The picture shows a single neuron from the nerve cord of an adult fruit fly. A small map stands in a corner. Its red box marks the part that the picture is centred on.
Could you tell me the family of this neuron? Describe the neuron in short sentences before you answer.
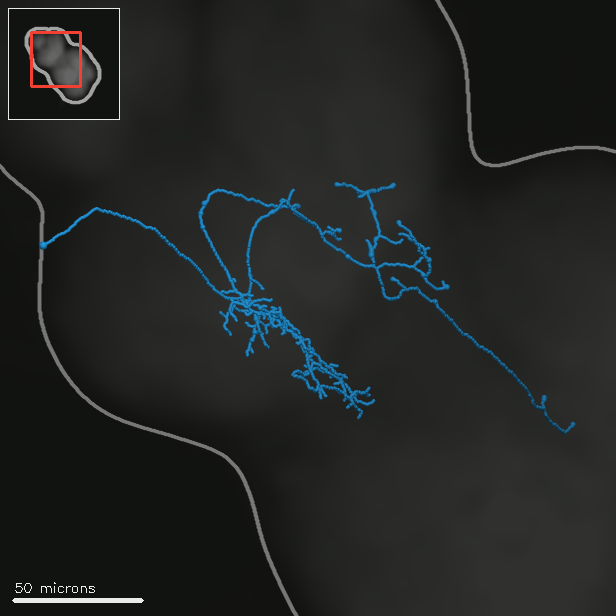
By the scale bar it is about 200 microns wide in this view. Dozens of branch ends can be seen. This is a nerve-cord intrinsic neuron. Its family is hemilineage 06A.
